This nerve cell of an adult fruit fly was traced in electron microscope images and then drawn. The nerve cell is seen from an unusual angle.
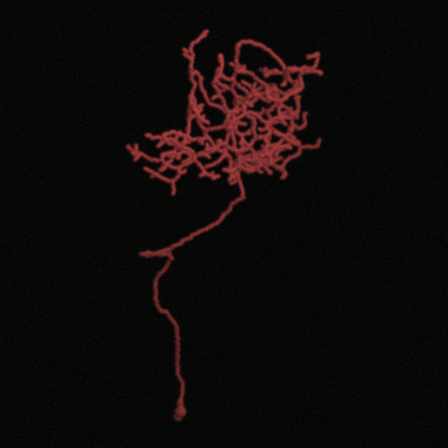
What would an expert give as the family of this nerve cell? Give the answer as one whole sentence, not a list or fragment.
The nerve cell is part of the family known as hemilineage 14A.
